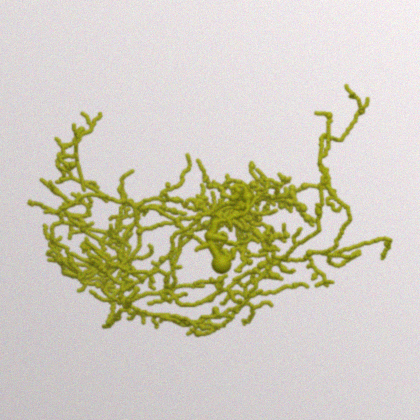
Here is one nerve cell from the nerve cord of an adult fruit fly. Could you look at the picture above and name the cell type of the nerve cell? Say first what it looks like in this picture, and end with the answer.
As drawn here it is wider than it is tall. This is a nerve-cord intrinsic neuron. It is of cell type INXXX279.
